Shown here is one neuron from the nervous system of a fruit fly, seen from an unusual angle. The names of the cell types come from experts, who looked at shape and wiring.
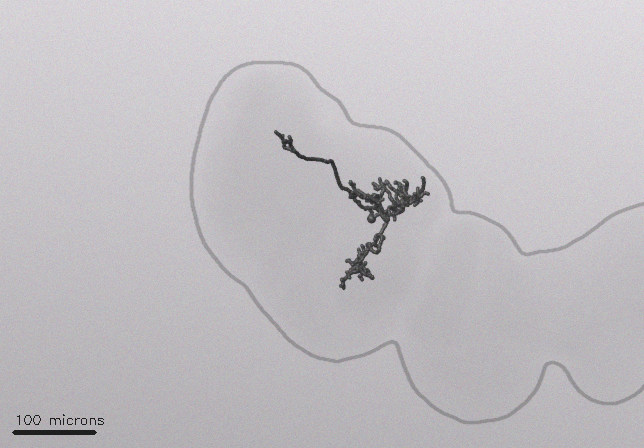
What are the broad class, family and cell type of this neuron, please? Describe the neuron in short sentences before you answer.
The cell body can be seen in the middle of the picture. From top to bottom in the picture it spans about 200 microns. Its broad class is central-brain intrinsic neuron. Its family is hemilineage VLPd1. The cell type is CL023.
